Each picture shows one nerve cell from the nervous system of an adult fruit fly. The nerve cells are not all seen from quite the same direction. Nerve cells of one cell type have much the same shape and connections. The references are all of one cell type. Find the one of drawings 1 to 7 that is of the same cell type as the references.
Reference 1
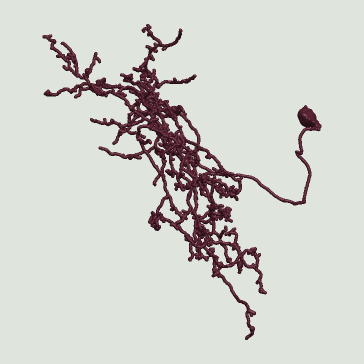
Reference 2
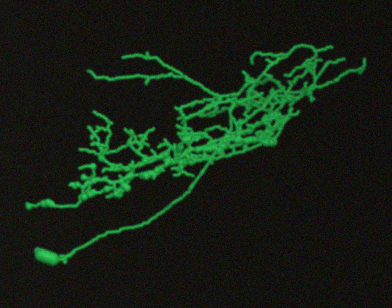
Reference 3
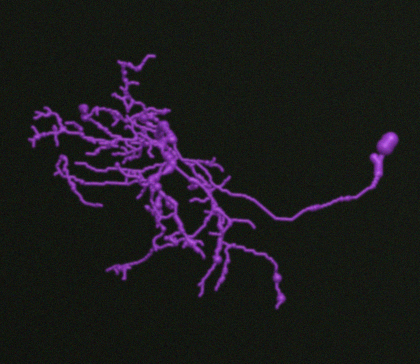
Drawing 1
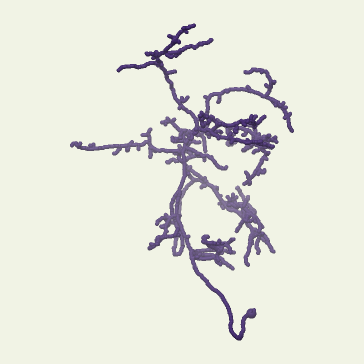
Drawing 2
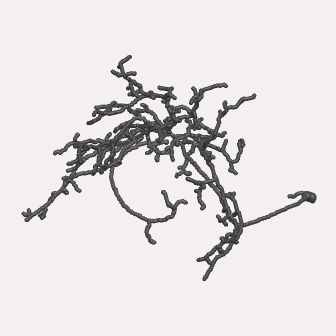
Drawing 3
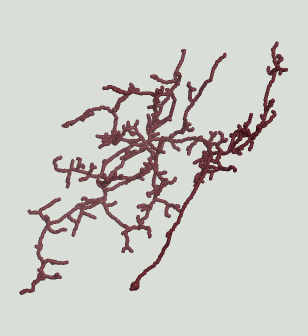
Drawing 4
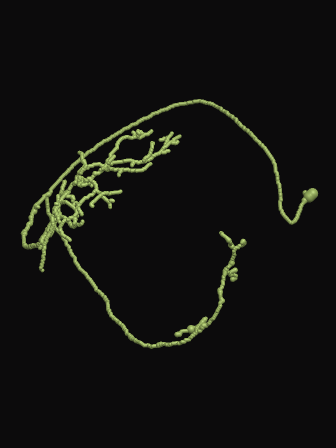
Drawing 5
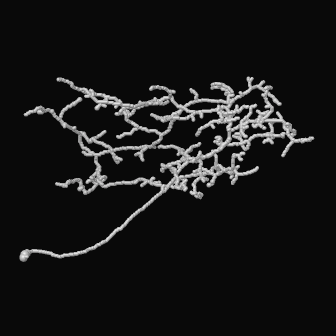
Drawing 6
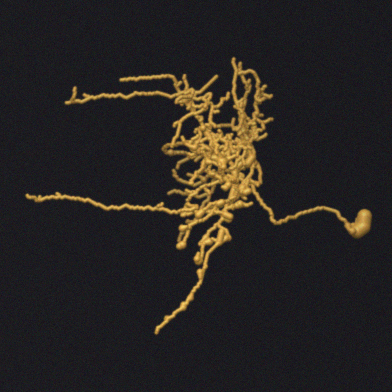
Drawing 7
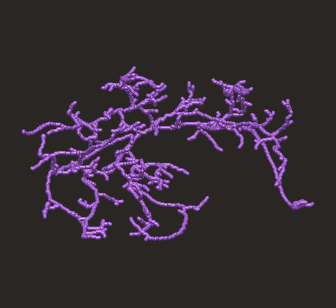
Drawing 6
